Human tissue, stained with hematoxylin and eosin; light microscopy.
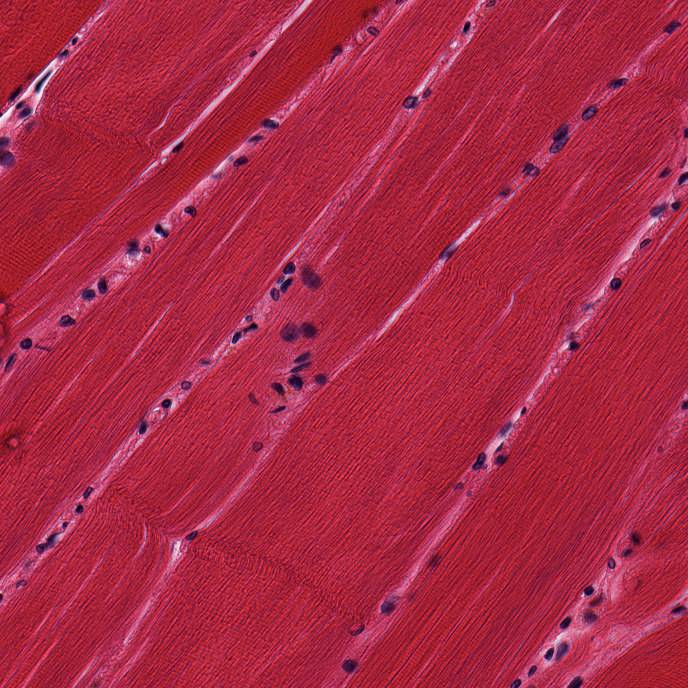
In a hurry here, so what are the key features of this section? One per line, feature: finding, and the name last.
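Nuclear position: at the fibre edges, not the centres
Nuclear form: small, dark, oval to elongated, parallel to the fibres
Cytoplasm: deep, even red with eosin
Central cluster: rounder dark nuclei between two fibres
Tissue: skeletal muscle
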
